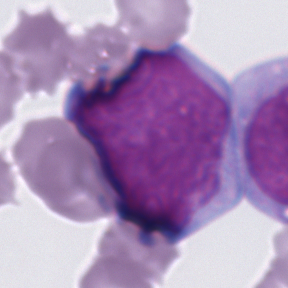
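Myeloblast, stained peripheral blood smear. A single, unlobed nucleus fills most of the cell. Its chromatin is fine and evenly spread, without coarse clumps. The rim of cytoplasm is widest on the right side of the cell.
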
